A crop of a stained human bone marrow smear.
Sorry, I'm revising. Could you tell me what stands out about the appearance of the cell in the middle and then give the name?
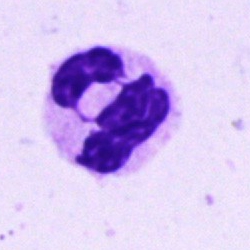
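First, the nucleus: it is split into separate, dense lobes. Next, the cytoplasm around it is pale lilac. It holds no coarse orange-red granules, and no vacuoles are present. Last, the name: segmented neutrophil.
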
